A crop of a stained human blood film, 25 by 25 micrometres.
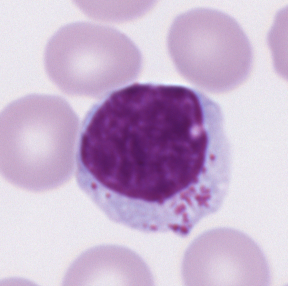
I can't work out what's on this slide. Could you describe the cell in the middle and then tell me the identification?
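Start with the nucleus: its chromatin is dark purple and coarsely clumped. Now look at the cytoplasm, whose widest band lies at the lower right of the nucleus. Notice that the granules are few; most of the cytoplasm is free of them. A small pale spot sits at the right edge of the nucleus. This is a large granular lymphocyte.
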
